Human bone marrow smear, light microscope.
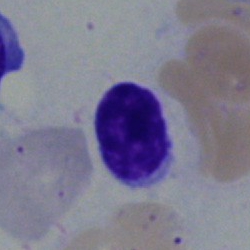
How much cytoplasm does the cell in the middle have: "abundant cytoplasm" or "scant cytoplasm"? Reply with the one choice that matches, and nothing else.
Scant cytoplasm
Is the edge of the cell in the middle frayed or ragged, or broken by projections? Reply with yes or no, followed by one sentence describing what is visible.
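No. The cell outline is a smooth oval without surface projections.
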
